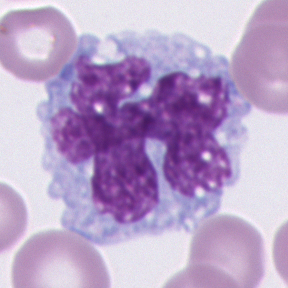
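Monocyte in a stained peripheral blood smear. Outline first: roughly round, with a finely ruffled edge. Chromatin next: fine and lacy rather than coarsely clumped. Cytoplasm last: no distinct coloured granules, and a finely foamy look from many tiny pale spaces.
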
